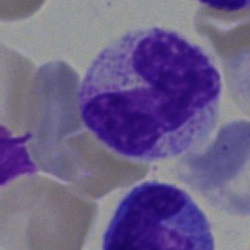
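Band neutrophil, the cell in the middle of a stained human bone marrow smear. The outline is round and smooth. A deeply indented nucleus curves around a notch of cytoplasm at the upper left, where the pale lilac-grey cytoplasm is also widest. No vacuoles are seen in the cytoplasm.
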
